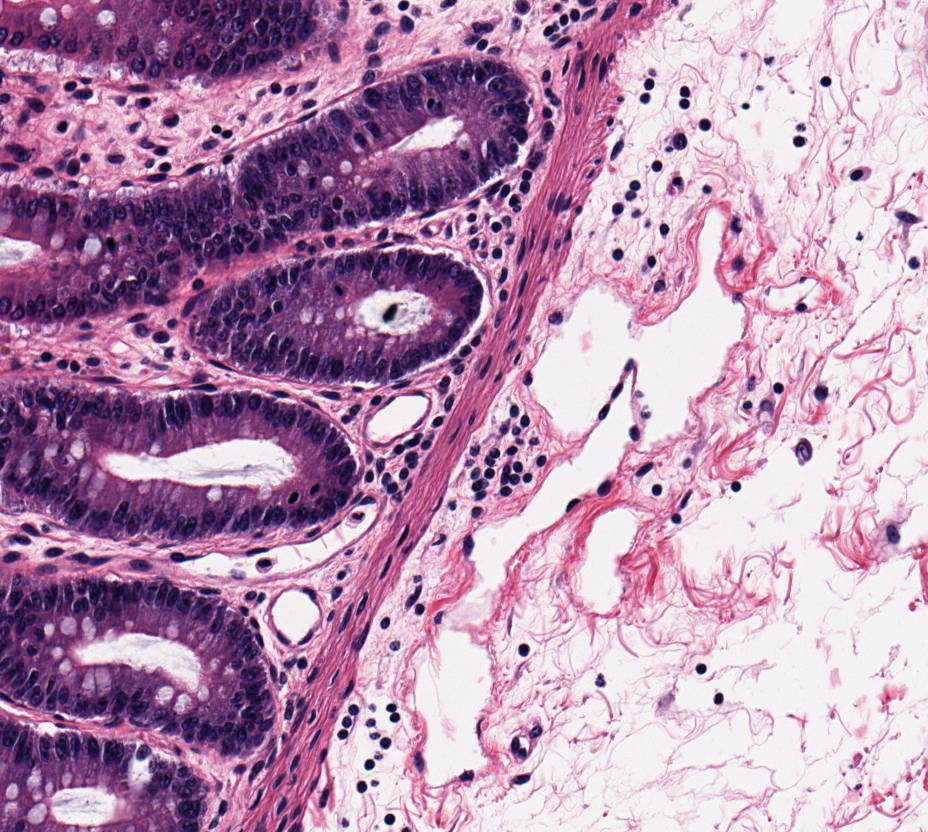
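Transverse colon, haematoxylin and eosin. Glands: a single layer of tall columnar cells, their elongated dark nuclei near the base, with goblet cells holding clear, pale mucin vacuoles scattered among them. Muscle: a thin band of smooth muscle with elongated nuclei, running diagonally from upper centre towards lower left. Right of the band: loose, pale tissue with widely spaced wavy pink collagen fibres.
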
